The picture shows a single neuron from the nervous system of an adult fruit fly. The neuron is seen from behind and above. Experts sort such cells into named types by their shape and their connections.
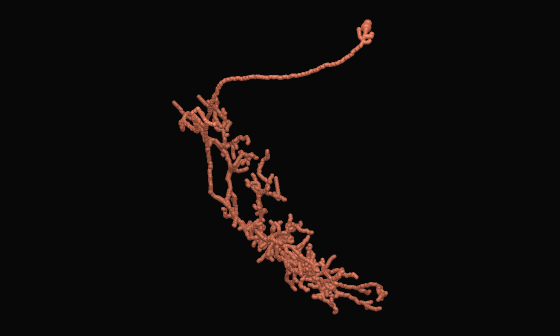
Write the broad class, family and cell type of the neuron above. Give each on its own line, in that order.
nerve-cord intrinsic neuron
hemilineage 23B
IN23B043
